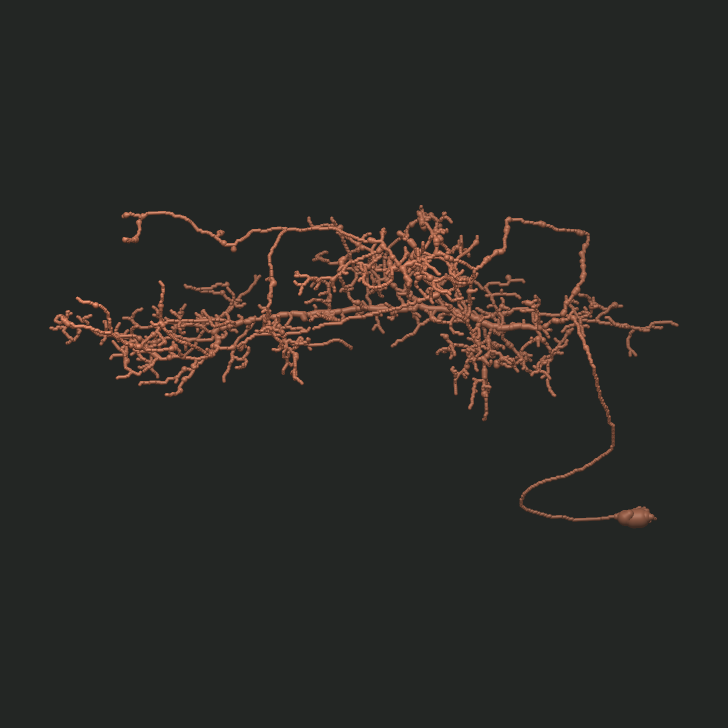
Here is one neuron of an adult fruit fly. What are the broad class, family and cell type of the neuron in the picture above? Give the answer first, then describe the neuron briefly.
This is a nerve-cord intrinsic neuron. Its family is hemilineage 02A. The cell type is IN02A013. The cell body is at the lower right of the picture. The picture shows more than a hundred branch ends.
